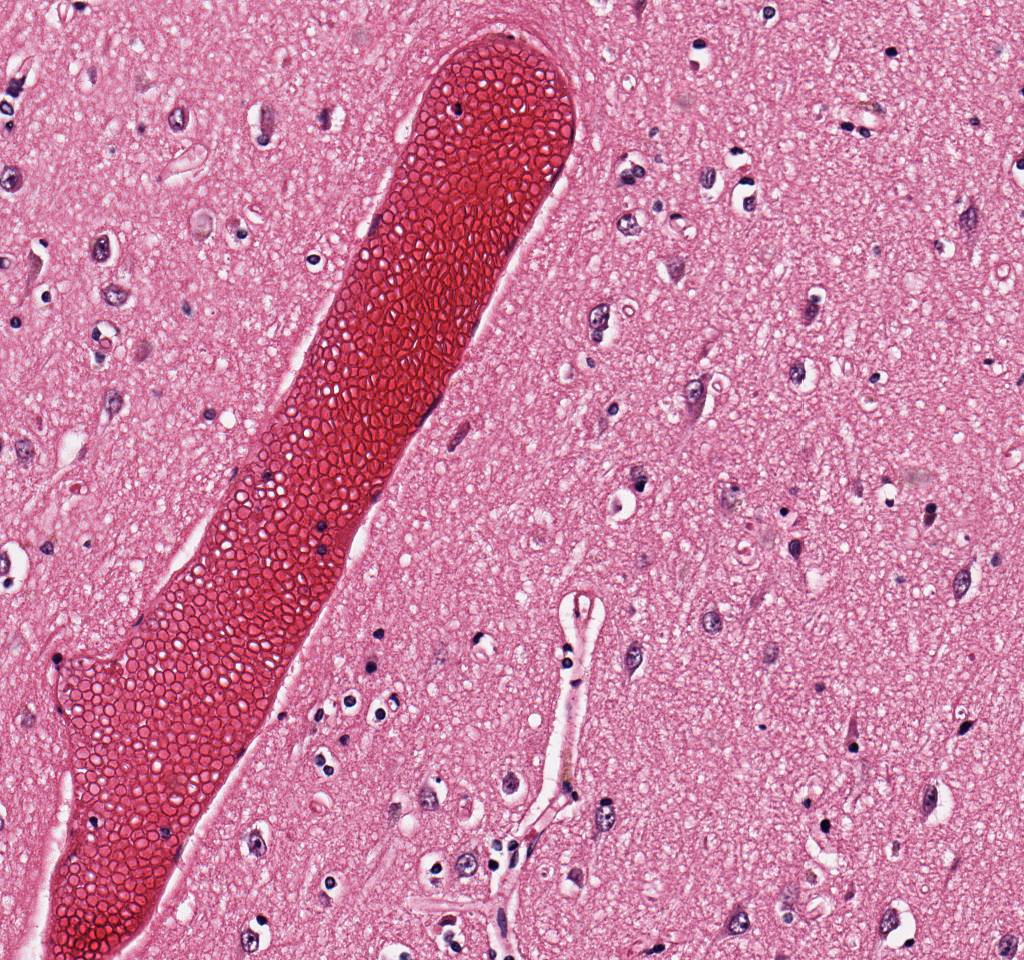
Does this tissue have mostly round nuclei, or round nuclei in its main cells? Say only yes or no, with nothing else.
Yes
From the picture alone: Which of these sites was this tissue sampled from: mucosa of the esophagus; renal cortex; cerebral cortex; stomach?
cerebral cortex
